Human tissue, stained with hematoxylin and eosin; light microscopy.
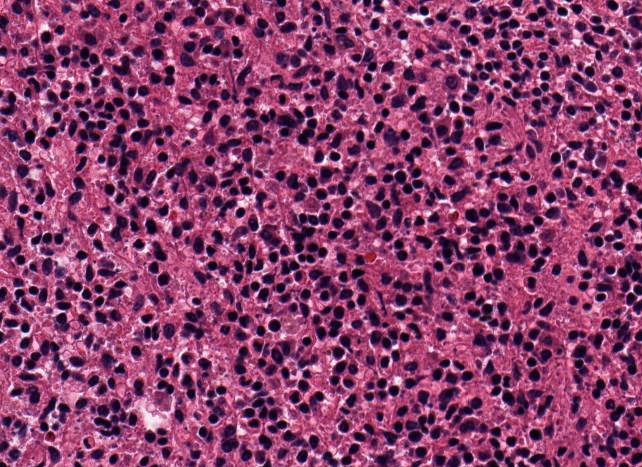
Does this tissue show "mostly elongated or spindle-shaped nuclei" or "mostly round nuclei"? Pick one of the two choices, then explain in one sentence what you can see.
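Mostly round nuclei. Most nuclei are round and darkly stained.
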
